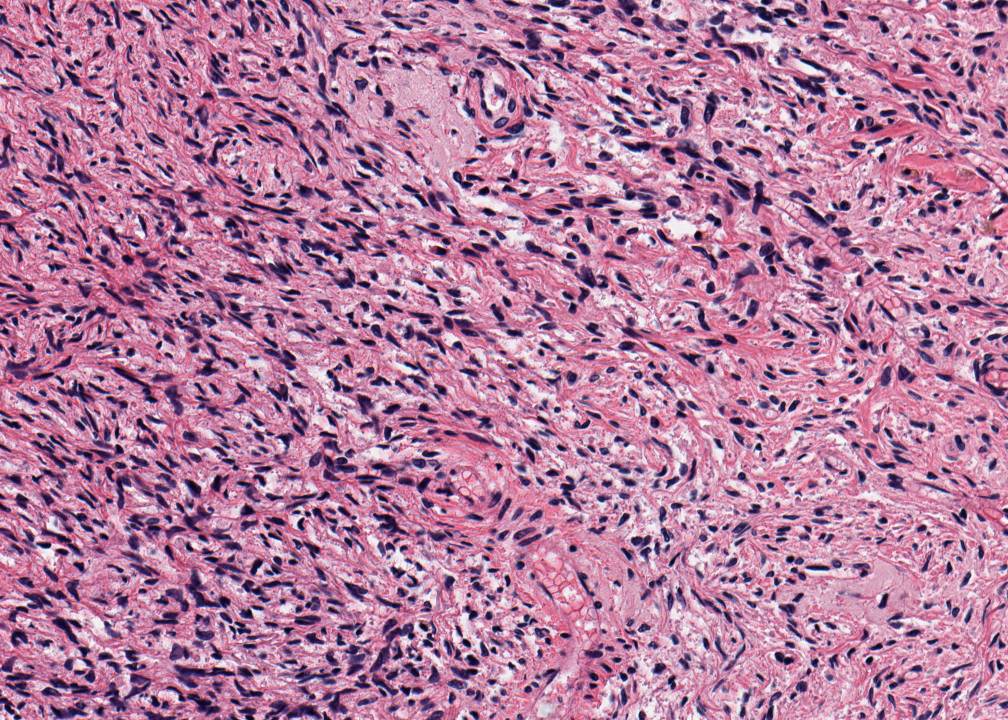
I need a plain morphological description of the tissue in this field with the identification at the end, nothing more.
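Short interlacing fascicles of spindle cells occupy the whole field, packed more densely in the left half than the right. Nuclei are elongated, dark-staining and tapered, many slightly wavy. Cytoplasm is scant, with ill-defined cell borders. The tissue is ovary.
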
